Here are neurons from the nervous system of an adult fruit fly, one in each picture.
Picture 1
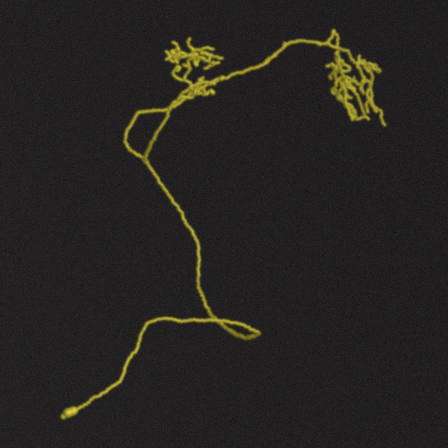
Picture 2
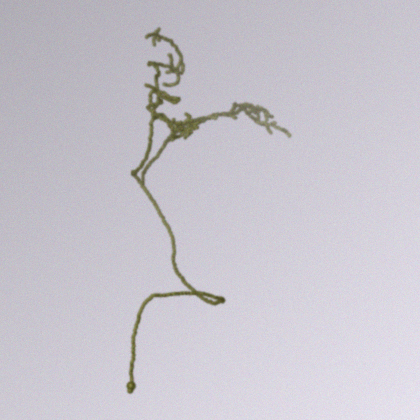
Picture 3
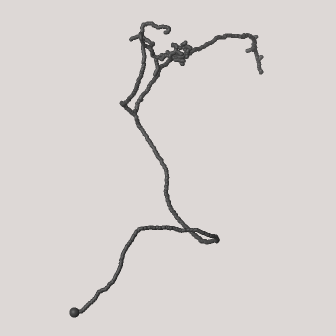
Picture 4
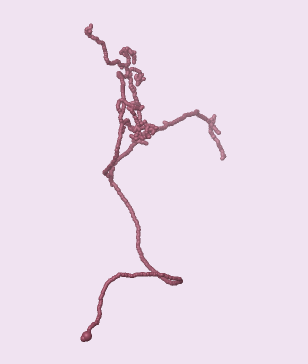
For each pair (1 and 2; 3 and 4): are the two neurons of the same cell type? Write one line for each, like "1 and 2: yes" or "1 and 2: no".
1 and 2: no
3 and 4: yes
